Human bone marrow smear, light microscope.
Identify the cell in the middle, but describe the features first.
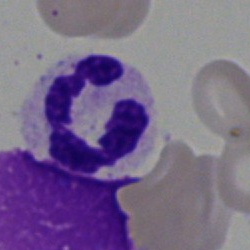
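Nucleus: curved, horseshoe-like band, open side facing right. Chromatin: dense, dark purple, coarsely clumped. Cytoplasm: plentiful, pale lilac-grey, with fine, faint granules. Cell: segmented neutrophil.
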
